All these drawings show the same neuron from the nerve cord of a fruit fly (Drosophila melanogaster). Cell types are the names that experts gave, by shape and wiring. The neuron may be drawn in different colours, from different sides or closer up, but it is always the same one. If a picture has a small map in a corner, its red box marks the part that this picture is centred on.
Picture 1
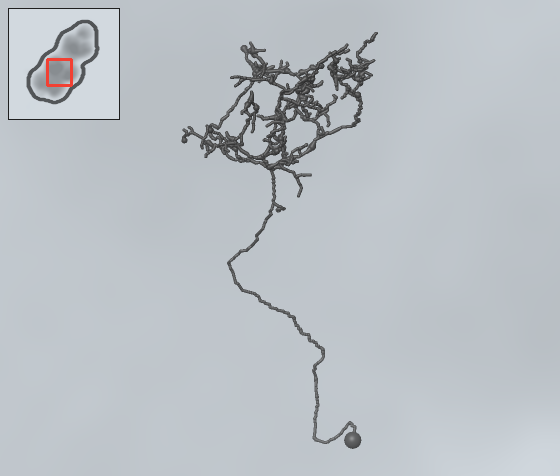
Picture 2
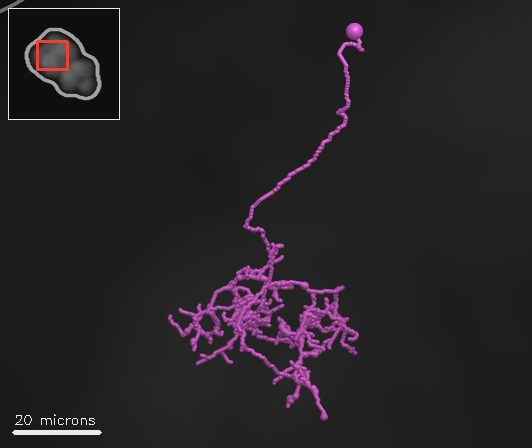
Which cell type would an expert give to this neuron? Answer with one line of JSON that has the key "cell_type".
{"cell_type": "IN14A107"}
